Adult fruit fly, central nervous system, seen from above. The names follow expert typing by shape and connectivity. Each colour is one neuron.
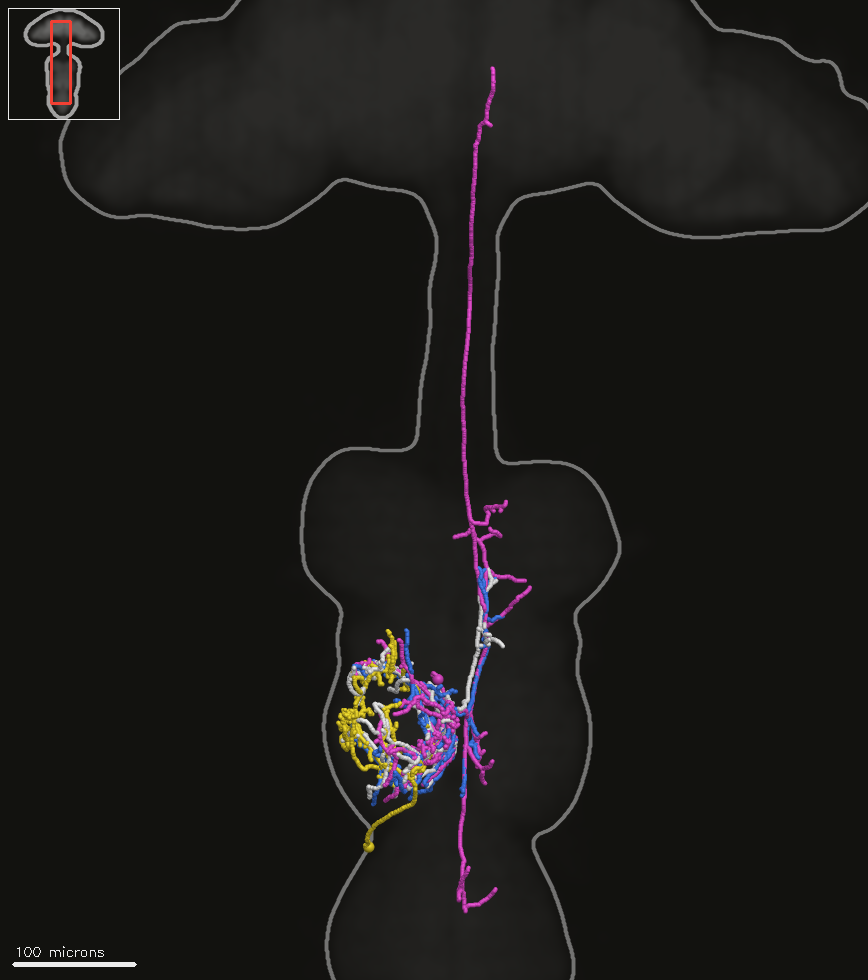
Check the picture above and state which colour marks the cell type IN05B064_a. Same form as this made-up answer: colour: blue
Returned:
colour: blue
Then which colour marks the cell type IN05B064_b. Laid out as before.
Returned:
colour: white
